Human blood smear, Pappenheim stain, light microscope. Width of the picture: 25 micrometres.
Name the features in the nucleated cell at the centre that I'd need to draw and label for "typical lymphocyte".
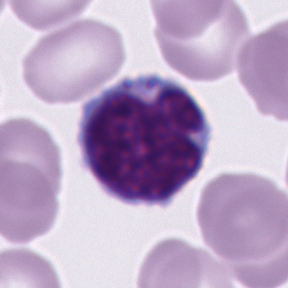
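What goes with a typical lymphocyte here is the nucleus, which fills about 80% of the cell's area.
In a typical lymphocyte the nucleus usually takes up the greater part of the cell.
What does not fit is the size: the cell is about 12 micrometres across, with a nucleus about 10 micrometres across.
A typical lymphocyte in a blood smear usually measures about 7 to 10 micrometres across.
The cell is round overall, with a finely irregular, slightly fuzzy edge. Its chromatin is dense, dark purple and coarsely clumped, no nucleoli can be made out in the nucleus, and the cytoplasm shows no vacuoles.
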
